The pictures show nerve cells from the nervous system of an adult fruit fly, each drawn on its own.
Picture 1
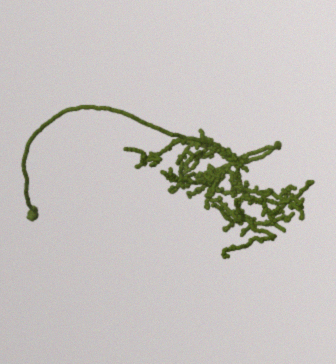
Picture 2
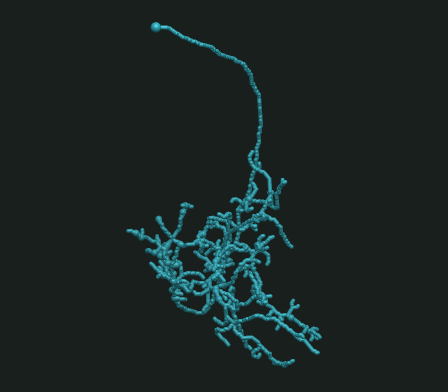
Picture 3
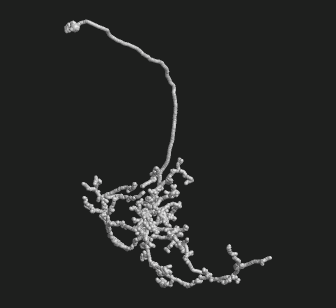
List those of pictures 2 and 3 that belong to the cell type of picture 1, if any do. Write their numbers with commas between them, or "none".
2, 3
